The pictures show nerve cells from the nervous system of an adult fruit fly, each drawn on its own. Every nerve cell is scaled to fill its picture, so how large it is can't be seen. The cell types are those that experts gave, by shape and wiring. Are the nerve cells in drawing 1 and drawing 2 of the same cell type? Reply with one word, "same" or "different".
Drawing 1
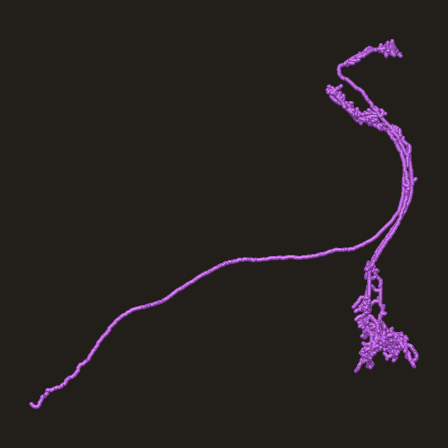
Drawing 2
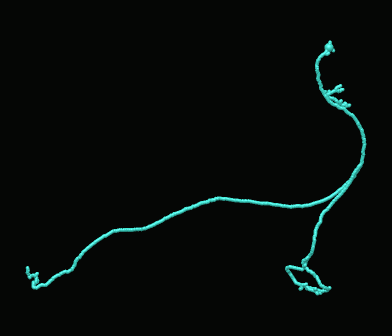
different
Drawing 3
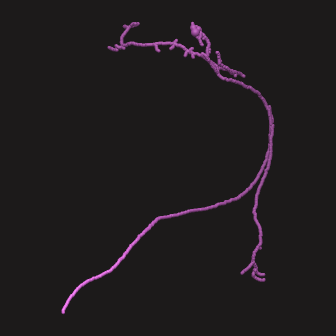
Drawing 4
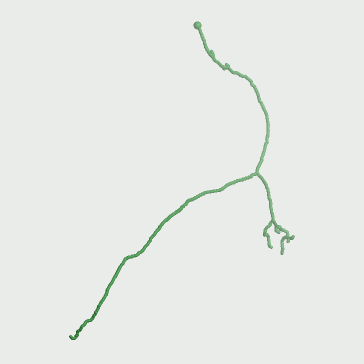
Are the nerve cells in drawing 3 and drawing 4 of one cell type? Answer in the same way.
same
